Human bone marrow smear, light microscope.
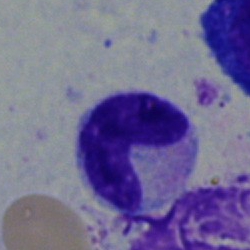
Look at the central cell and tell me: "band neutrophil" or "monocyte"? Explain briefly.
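This is a band neutrophil rather than a monocyte. See how the nucleus forms a thick curved band, bent into a C that opens toward the lower right, and stays one continuous piece without separate lobes. Its chromatin is dense and dark purple, nothing like fine lace.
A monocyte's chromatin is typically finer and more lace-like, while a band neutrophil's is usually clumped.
The cytoplasm, showing mostly inside the curve at the lower right, is pale lilac-grey.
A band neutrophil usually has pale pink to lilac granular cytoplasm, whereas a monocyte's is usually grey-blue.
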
